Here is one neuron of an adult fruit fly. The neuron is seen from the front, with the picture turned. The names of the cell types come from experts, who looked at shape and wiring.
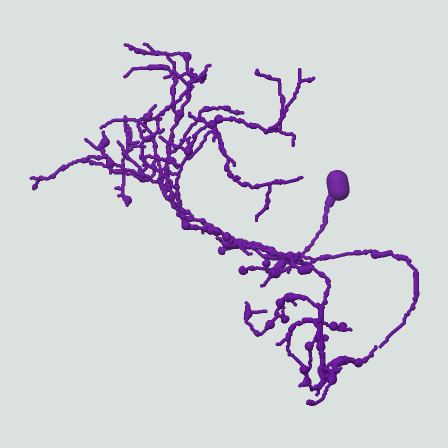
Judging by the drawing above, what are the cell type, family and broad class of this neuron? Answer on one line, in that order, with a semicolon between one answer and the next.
SLP275; hemilineage LHp2; central-brain intrinsic neuron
